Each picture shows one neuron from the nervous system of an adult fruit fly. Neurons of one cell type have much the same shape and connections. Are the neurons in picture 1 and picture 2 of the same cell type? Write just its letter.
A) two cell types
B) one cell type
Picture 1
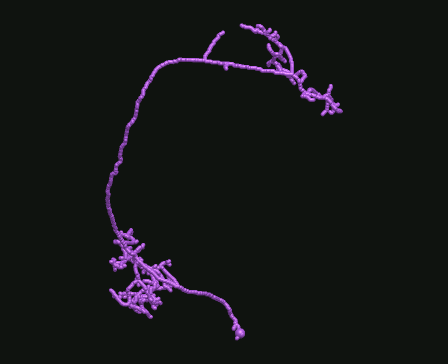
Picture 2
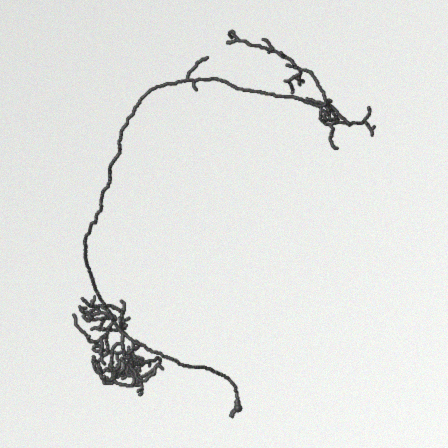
B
